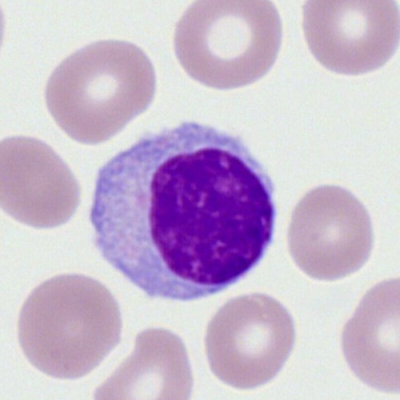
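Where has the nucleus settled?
Off-centre, towards the right side of the cell, leaving a moderate rim of pale blue cytoplasm mostly on its left.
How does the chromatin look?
Dark purple and coarsely clumped, with paler gaps between the clumps.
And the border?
Finely ragged, rather than perfectly smooth.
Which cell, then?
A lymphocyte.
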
